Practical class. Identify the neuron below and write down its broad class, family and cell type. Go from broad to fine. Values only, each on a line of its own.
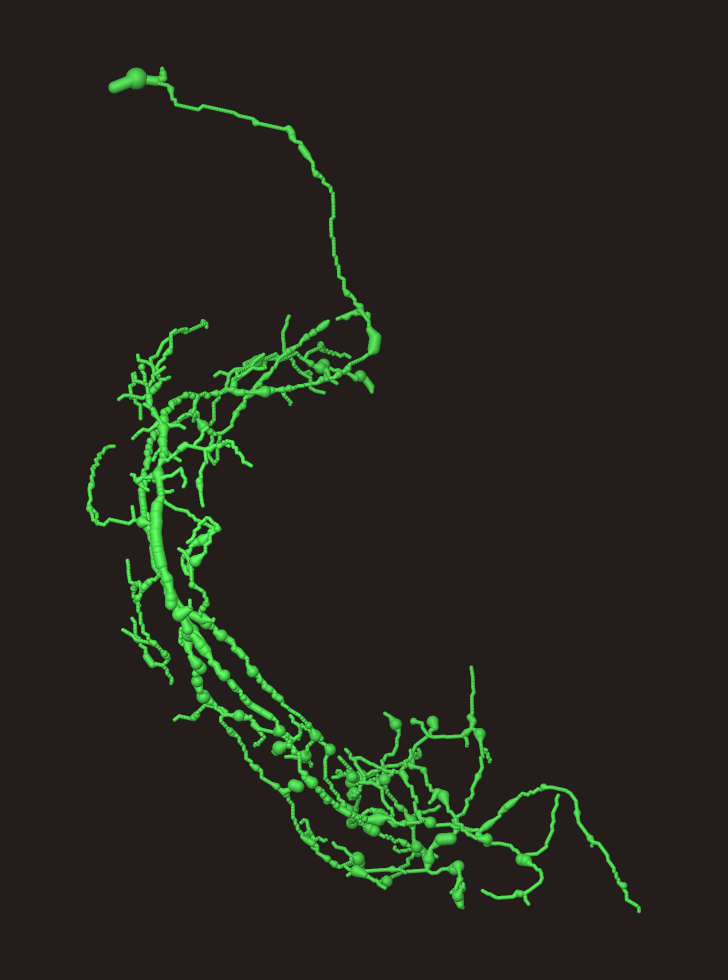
central-brain intrinsic neuron
hemilineage SMPad3
CRE028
